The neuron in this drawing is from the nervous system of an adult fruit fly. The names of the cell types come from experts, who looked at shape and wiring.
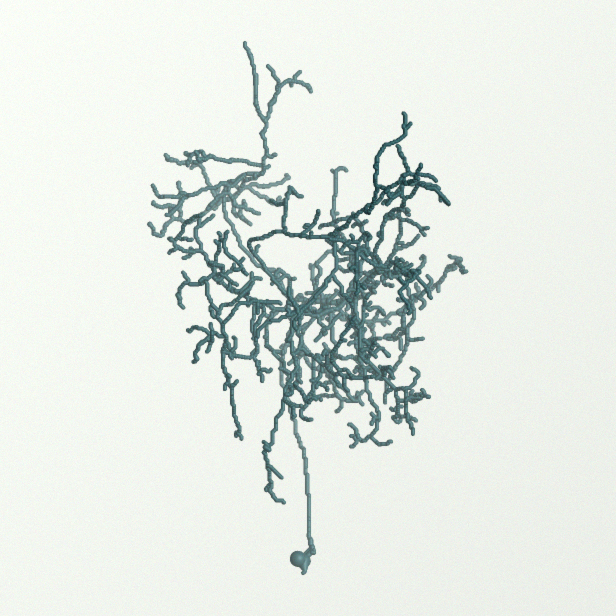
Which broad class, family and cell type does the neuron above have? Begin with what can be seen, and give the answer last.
The cell body is at the bottom of the picture. The picture shows more than a hundred branch ends. It is a central-brain intrinsic neuron. The family is hemilineage VLPl&p2_lateral. The cell type is AVLP107.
